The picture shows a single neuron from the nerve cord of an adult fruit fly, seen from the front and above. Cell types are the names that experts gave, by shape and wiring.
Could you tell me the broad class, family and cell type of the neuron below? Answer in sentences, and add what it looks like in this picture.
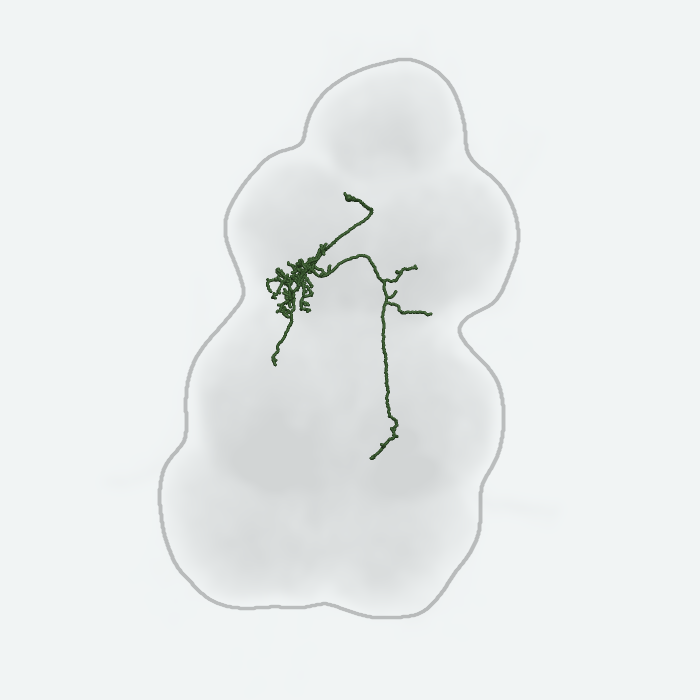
This is a nerve-cord intrinsic neuron. The family is hemilineage 06A. Its cell type is IN06A071. In this view it is taller than it is wide.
